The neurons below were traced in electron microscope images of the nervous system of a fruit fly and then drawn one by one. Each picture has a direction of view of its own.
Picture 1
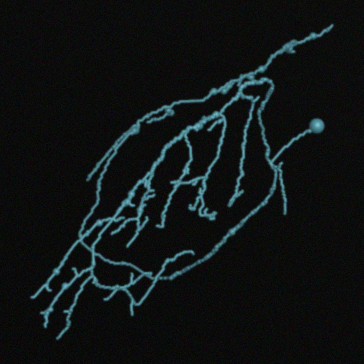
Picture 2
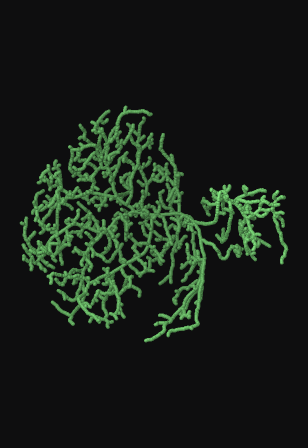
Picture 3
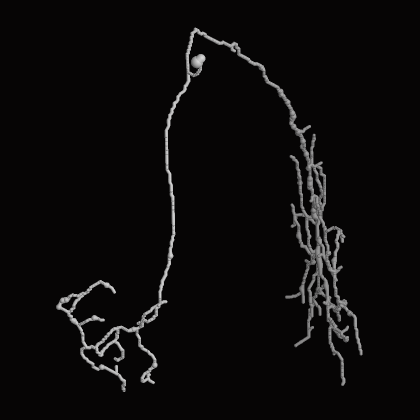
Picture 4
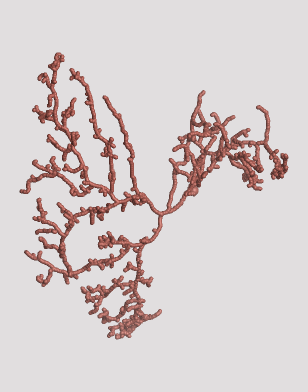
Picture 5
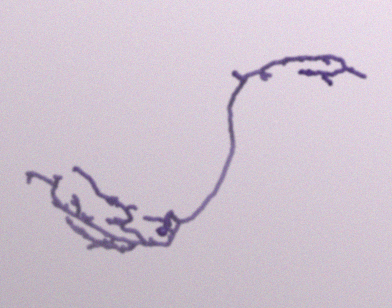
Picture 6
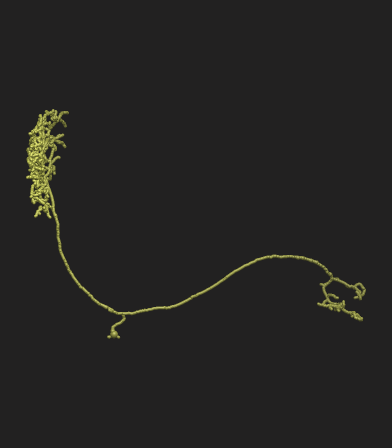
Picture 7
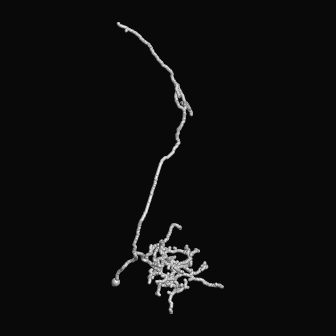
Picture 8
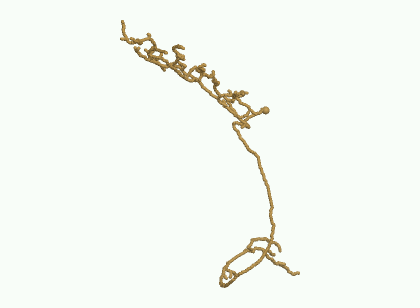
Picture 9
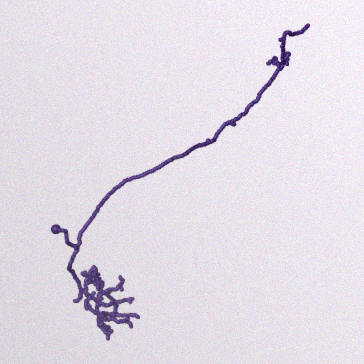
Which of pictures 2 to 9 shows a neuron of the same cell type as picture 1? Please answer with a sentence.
Picture 8 shows a neuron of the same cell type.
